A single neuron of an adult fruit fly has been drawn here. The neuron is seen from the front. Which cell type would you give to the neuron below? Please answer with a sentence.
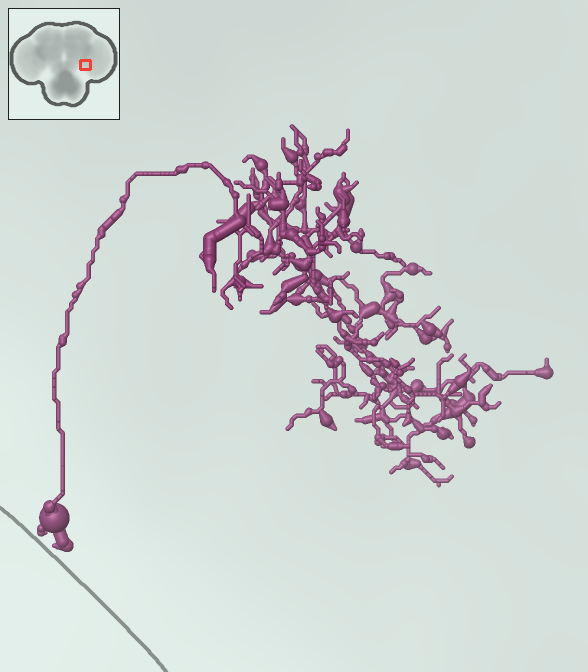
The cell type is Li14.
